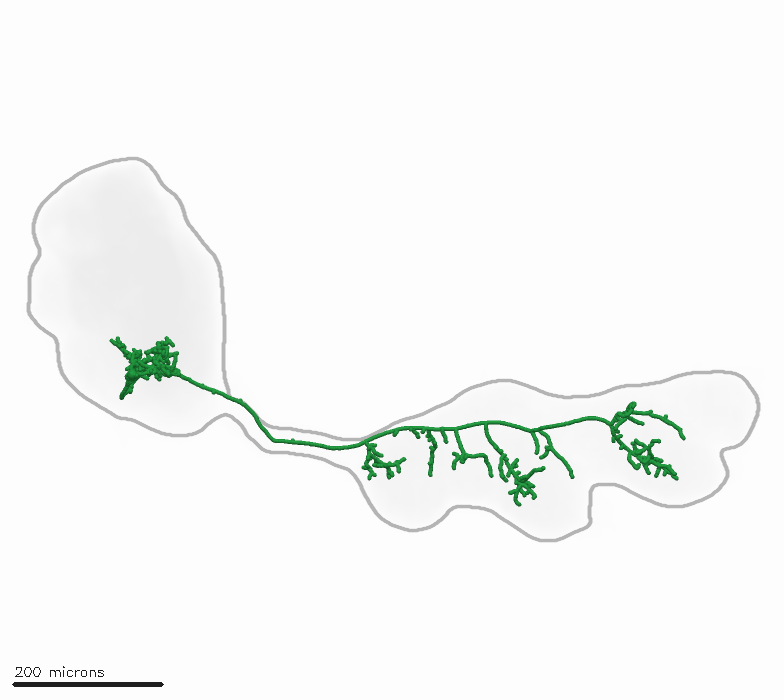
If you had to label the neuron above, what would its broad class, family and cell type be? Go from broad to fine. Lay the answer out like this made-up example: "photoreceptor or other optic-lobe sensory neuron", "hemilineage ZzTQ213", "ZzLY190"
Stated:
"descending neuron", "DNge", "DNge035"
